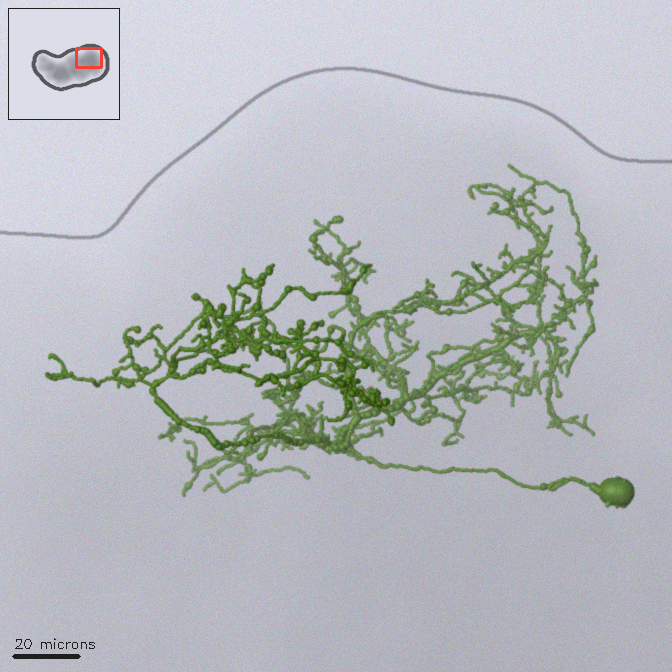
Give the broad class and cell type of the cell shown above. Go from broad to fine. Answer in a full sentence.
A central-brain intrinsic neuron, type SMP159.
